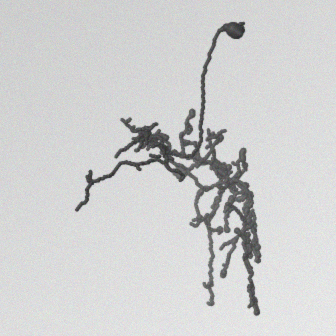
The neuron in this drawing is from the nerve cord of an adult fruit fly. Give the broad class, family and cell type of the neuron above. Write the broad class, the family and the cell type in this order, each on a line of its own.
nerve-cord intrinsic neuron
hemilineage 08A
IN08A039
